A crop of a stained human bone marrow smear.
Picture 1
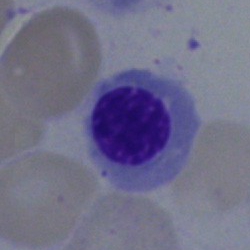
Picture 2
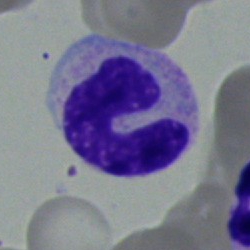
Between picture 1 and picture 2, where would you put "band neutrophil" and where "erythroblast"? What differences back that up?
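Picture 1 shows an erythroblast; picture 2 shows a band neutrophil. The erythroblast's outline is slightly angular rather than smoothly round, whereas the band neutrophil's outline is round and smooth. The band neutrophil has a thick C-shaped nucleus with a deep notch opening to the right.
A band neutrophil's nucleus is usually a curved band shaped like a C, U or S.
In both cells the chromatin is dark purple and clumped, coarsely so in the erythroblast and with paler patches in the band neutrophil, and neither nucleus shows a nucleolus.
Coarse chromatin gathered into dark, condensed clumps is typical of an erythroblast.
The erythroblast's cytoplasm is pale blue and free of granules, with a wider rim on the right of the nucleus than on the left.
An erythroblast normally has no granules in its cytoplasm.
No vacuoles are seen in the band neutrophil's cytoplasm, and a pale red cell touches its top edge.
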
